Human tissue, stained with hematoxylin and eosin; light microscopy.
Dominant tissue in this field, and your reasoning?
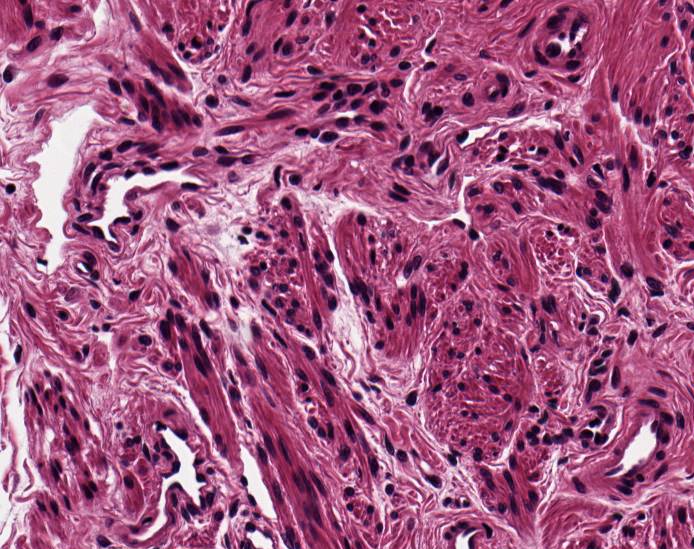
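First point: this is smooth muscle, whose bundles fill the field and interlace in different directions.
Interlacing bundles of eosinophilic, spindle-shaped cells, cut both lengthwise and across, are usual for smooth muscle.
Second point, right of centre: bundles cut across show round nuclei scattered in pink cytoplasm. Third point: in lengthwise-cut cells the nuclei are elongated with blunt, rounded ends.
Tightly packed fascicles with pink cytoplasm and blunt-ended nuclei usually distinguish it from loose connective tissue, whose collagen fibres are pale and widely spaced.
Last point: thin strands of pale, loose connective tissue separate the bundles.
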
